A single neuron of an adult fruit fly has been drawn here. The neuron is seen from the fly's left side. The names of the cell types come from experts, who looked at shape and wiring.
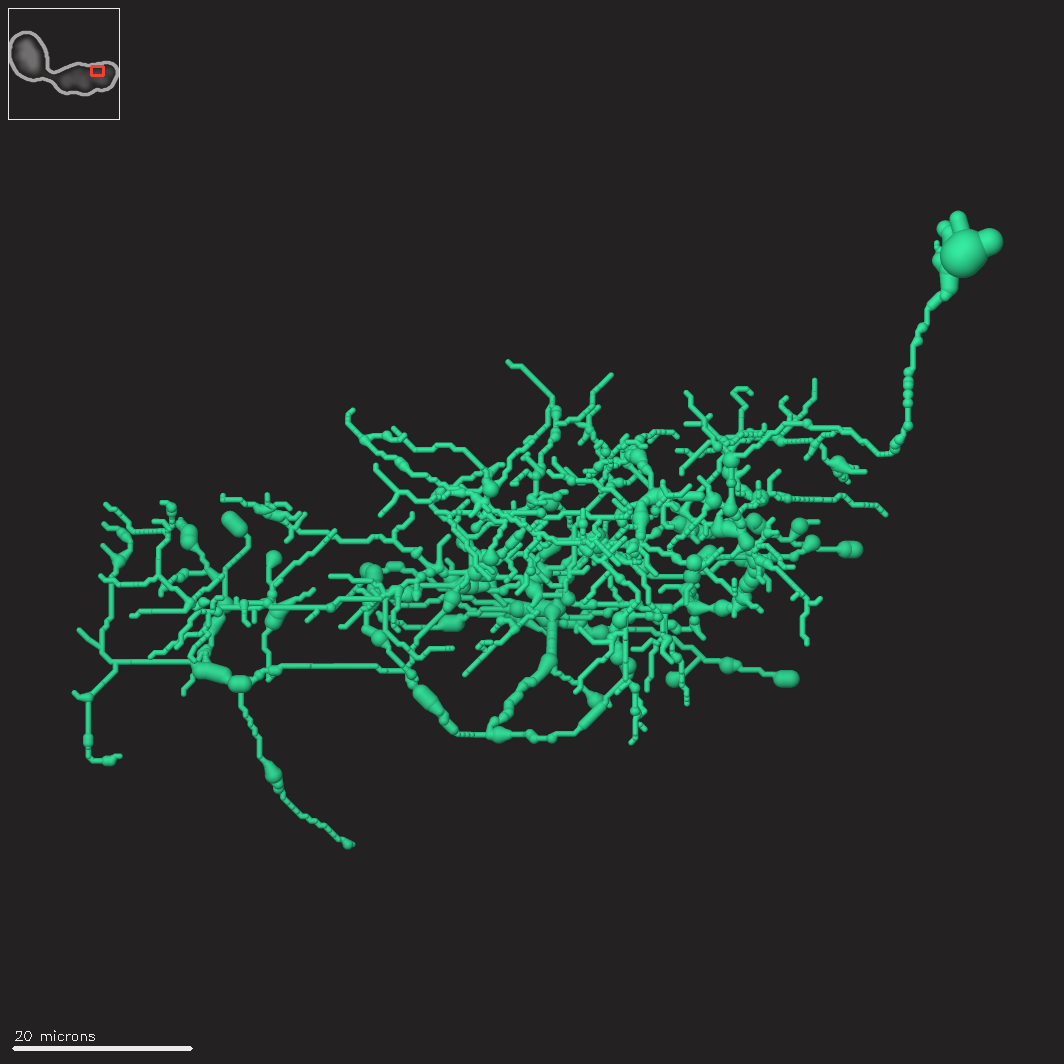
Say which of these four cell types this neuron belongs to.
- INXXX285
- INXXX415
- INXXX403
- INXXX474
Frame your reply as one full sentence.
Belonging to the cell type INXXX415 is this neuron.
